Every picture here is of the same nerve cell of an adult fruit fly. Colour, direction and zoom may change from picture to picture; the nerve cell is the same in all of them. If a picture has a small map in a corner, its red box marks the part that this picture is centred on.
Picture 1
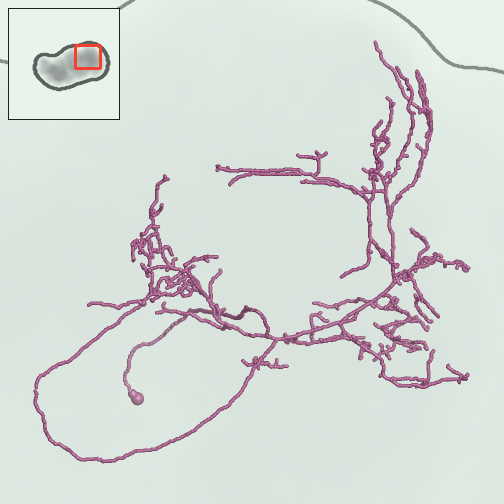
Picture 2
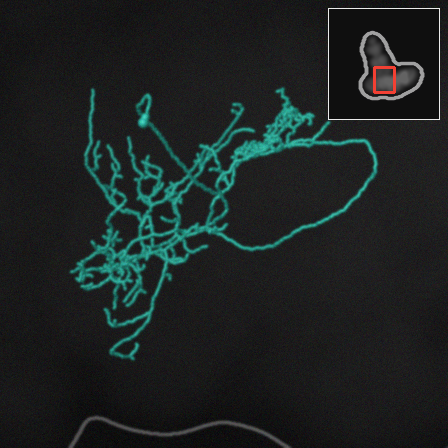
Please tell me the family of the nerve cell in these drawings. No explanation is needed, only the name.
hemilineage VLPl&p1_posterior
